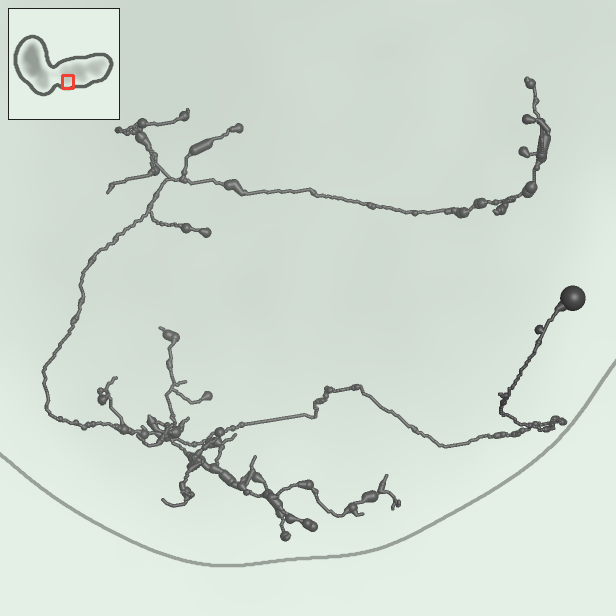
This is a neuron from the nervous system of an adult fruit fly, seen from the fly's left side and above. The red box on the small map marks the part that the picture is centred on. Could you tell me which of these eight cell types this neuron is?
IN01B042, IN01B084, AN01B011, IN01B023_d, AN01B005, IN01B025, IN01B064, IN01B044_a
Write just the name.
IN01B044_a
